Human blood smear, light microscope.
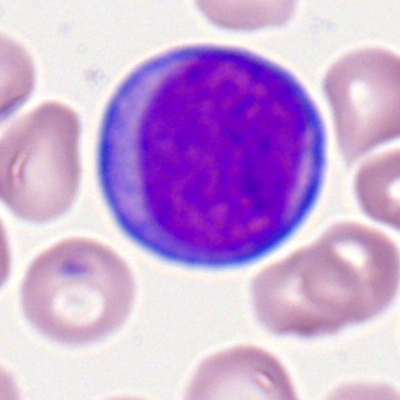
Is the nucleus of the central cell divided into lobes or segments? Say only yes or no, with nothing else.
No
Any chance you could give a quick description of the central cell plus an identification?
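Looking first at the chromatin, I see it is coarse and patchy, with darker clumps sitting among paler areas. The cytoplasm is pale blue, and it deepens to a darker blue toward the cell edge. I can find no granules in it, and no vacuoles either. I'd name it a myeloblast.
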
